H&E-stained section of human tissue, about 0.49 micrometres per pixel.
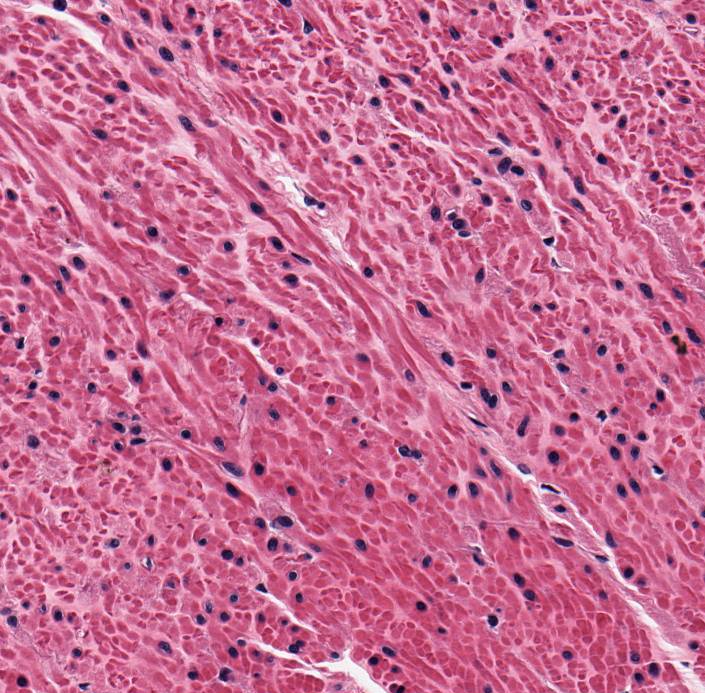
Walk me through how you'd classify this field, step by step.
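What you're looking at is smooth muscle. Look first at the nuclei: they are dark and oval, each lying singly within a fibre, not crowded at its edge.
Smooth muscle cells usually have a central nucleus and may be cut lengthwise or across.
Many fibres are cut across or obliquely, a mosaic of small pink polygonal profiles, clearest upper right and lower left. Scant connective tissue lies between the packed fibres, with no fat cells, epithelium or glands.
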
